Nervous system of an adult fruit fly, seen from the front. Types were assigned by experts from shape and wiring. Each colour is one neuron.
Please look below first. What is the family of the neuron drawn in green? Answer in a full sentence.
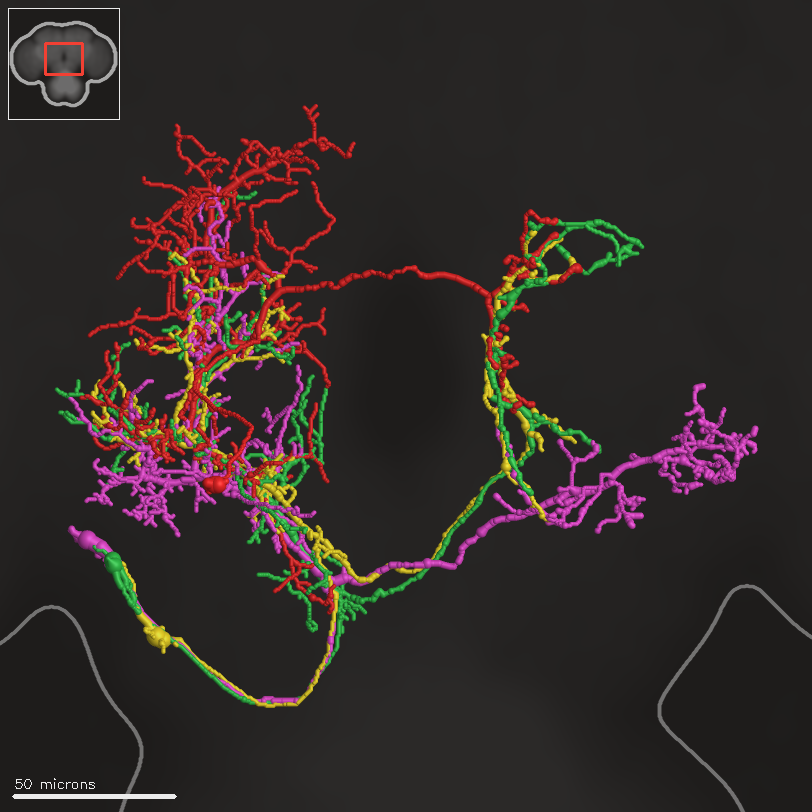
The family is hemilineage LB3.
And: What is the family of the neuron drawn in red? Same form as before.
The family is hemilineage PSa1.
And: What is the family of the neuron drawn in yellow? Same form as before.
The family is hemilineage LB3.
